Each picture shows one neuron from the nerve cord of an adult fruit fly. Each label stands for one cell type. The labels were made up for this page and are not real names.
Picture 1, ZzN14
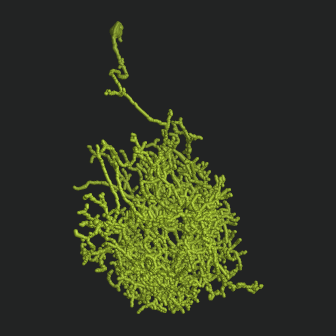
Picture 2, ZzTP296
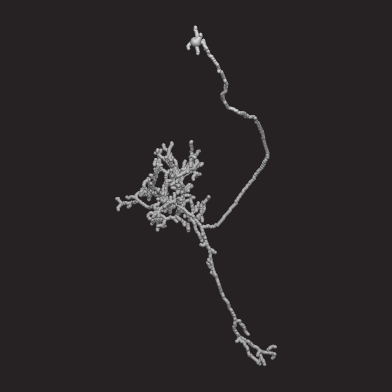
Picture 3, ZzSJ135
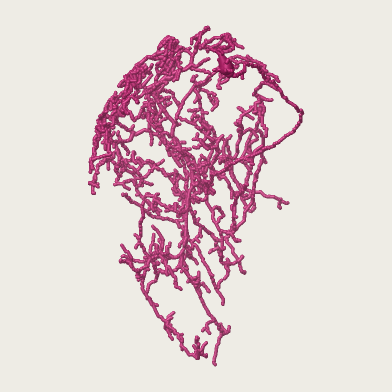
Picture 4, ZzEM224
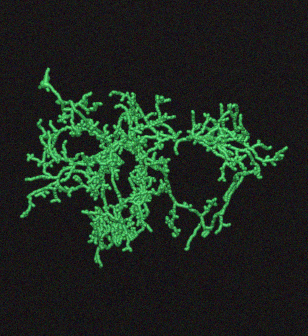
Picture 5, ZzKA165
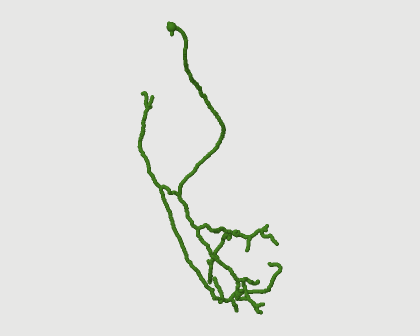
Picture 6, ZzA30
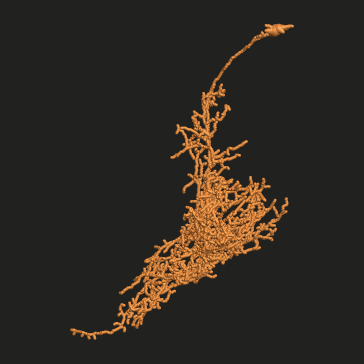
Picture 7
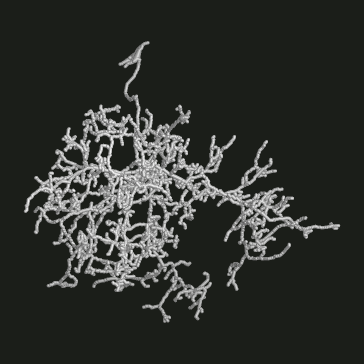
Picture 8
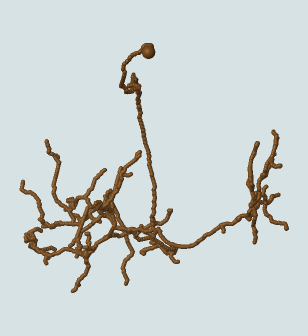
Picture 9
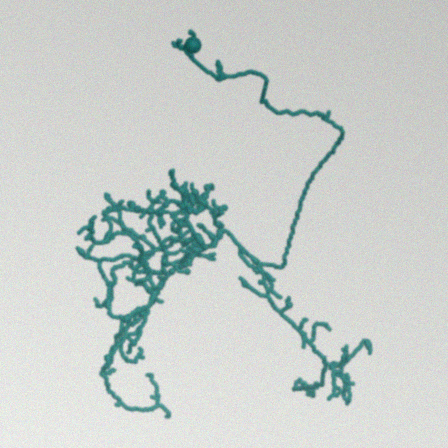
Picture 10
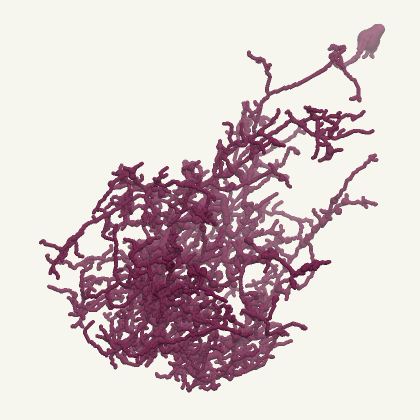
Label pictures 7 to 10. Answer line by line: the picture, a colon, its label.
7: ZzEM224
8: ZzKA165
9: ZzTP296
10: ZzN14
